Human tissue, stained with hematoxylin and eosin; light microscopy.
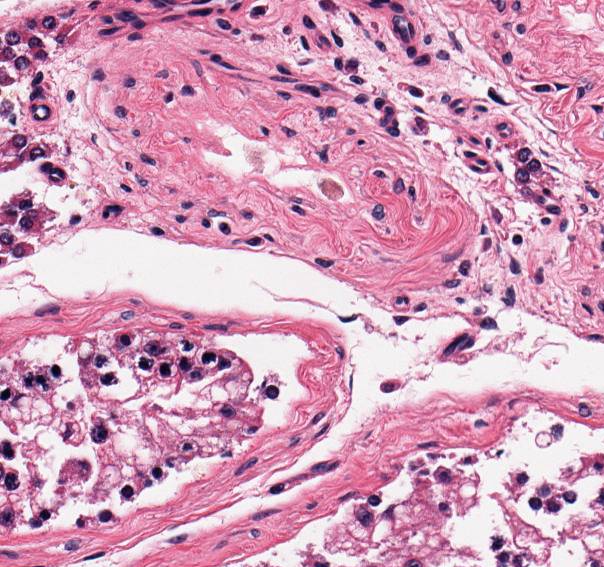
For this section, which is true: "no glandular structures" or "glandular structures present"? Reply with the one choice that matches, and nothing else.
Glandular structures present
